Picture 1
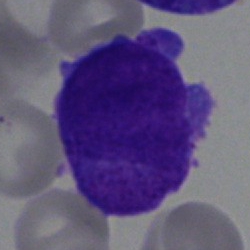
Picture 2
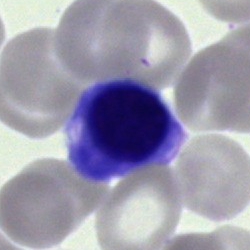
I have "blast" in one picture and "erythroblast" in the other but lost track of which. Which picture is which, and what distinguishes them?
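Picture 1 shows the blast; picture 2 shows the erythroblast. Outline: the blast is roughly round to oval with an irregular edge on its right side, and pale bluish-purple blebs bulge out from its upper right and right side, whereas the erythroblast is roughly round with a slightly uneven edge. Chromatin: in the blast it is finely granular, evenly spread and deep purple, while in the erythroblast it is dense and dark purple throughout the nucleus. Cytoplasm: the blast has very little, its nucleus filling nearly the whole cell, but the erythroblast's cytoplasm is deep blue and widest on the lower-left side.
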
